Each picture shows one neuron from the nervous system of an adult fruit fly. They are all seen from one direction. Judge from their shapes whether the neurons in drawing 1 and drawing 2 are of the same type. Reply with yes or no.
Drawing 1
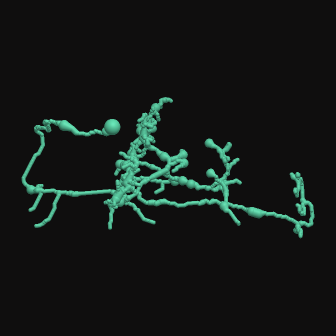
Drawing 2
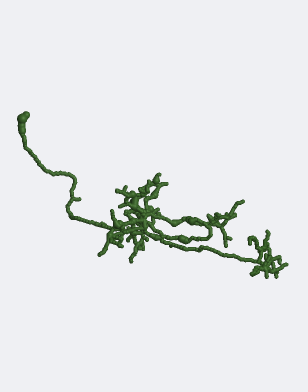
yes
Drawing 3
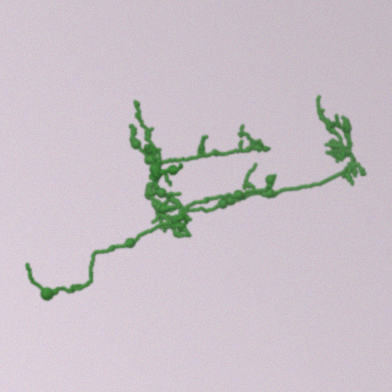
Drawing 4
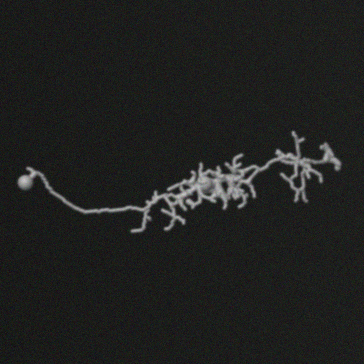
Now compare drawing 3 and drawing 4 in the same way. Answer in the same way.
no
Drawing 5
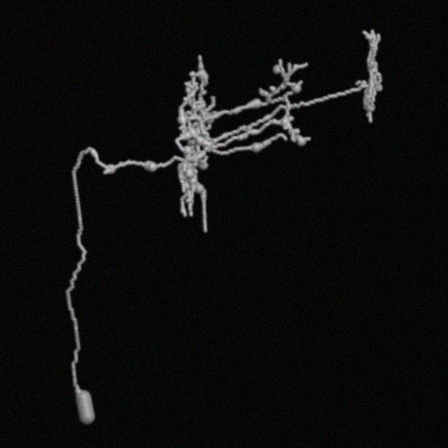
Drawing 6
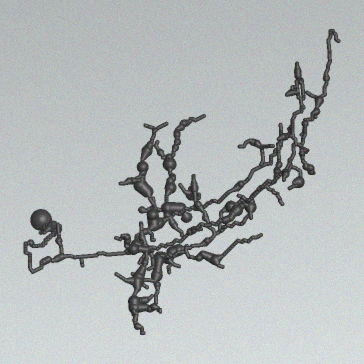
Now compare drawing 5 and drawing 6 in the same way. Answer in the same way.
yes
